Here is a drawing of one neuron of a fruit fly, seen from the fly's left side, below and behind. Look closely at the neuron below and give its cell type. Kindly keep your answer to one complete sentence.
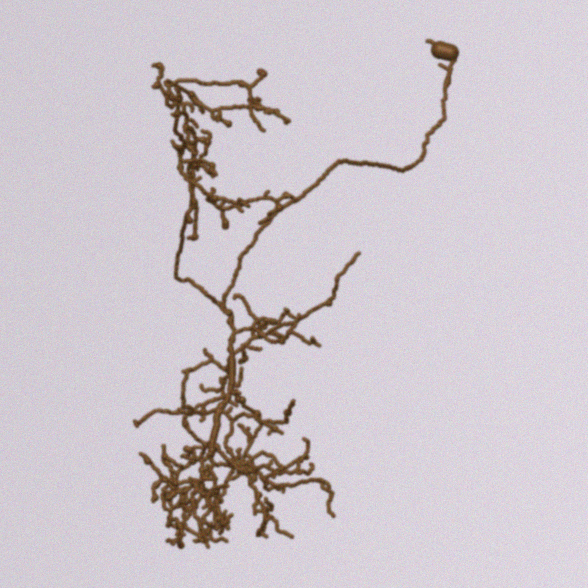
The cell type designation of this neuron is AVLP059.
